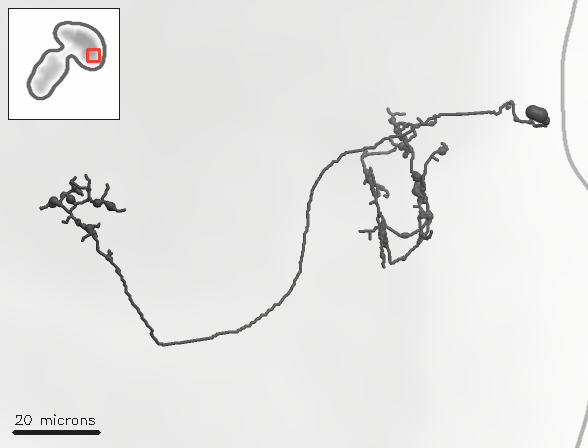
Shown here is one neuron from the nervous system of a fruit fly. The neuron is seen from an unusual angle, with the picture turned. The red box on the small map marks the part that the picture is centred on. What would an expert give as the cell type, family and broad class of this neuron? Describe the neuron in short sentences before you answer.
It is in the brain and does not reach the nerve cord. Its cell body lies at the upper right of the picture. The picture shows dozens of branch ends. It is of cell type Tm40. Its family is Tm. This is an optic-lobe intrinsic neuron.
